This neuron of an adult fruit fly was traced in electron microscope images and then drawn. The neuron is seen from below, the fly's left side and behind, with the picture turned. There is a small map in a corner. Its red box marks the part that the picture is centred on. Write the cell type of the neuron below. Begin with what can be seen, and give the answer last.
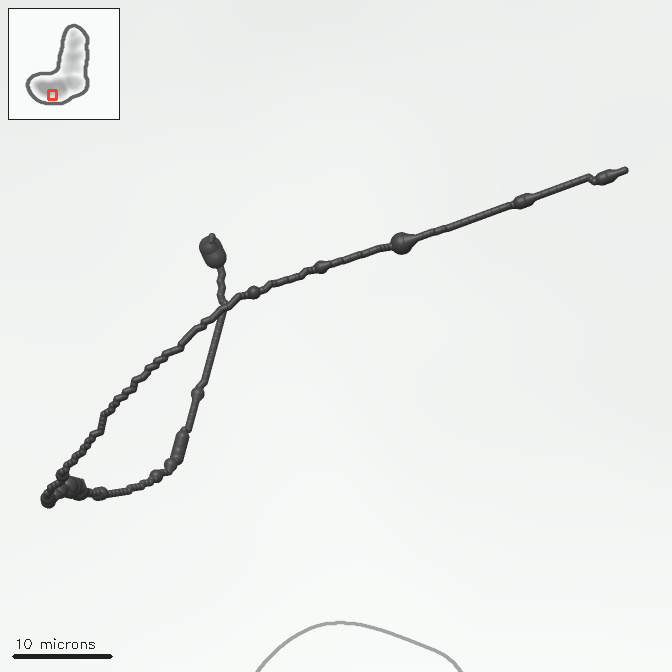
No cell body is drawn. From left to right in the picture it spans about 60 microns. There are a dozen or fewer branch ends. This is a sensory neuron entering the brain. The cell type is ORN_VA4.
